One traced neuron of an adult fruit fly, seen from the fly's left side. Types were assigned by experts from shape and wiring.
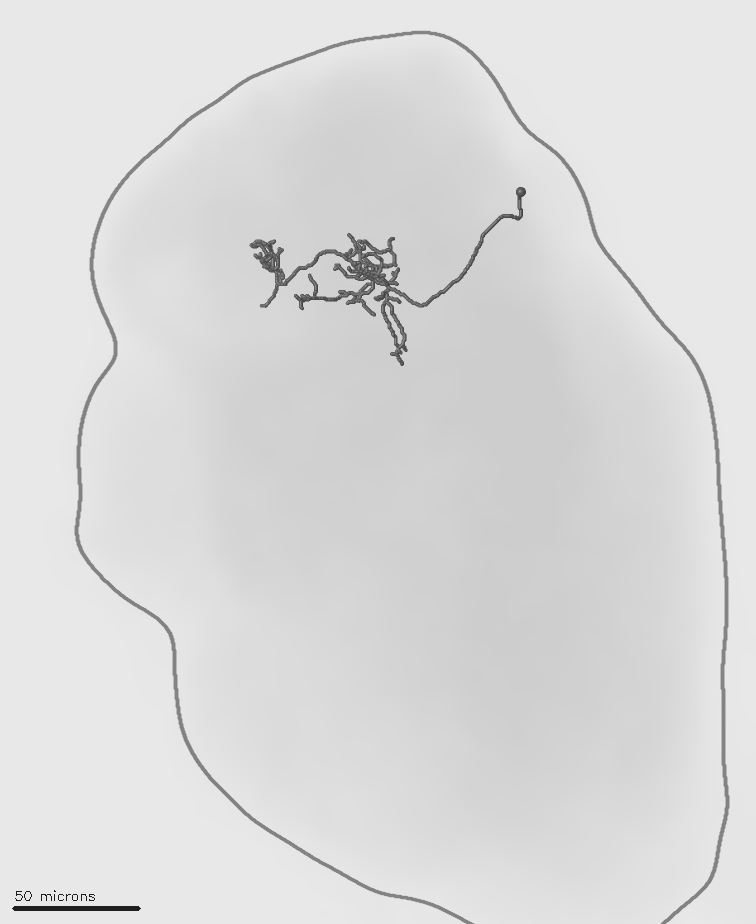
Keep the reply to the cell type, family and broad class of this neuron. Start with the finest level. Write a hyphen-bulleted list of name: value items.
- cell type: FS1A_b
- family: class CX
- broad class: central-brain intrinsic neuron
